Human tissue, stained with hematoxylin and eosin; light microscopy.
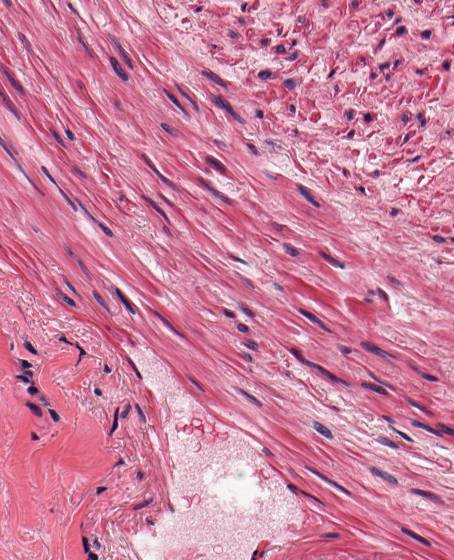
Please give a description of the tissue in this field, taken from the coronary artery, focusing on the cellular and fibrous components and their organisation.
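Running diagonally from upper left to lower right, a broad band of tightly packed spindle cells crosses the field. Their nuclei are elongated and dark-staining, with blunt ends, and their cytoplasm is bright pink and finely fibrillar. No fat cells are present.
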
